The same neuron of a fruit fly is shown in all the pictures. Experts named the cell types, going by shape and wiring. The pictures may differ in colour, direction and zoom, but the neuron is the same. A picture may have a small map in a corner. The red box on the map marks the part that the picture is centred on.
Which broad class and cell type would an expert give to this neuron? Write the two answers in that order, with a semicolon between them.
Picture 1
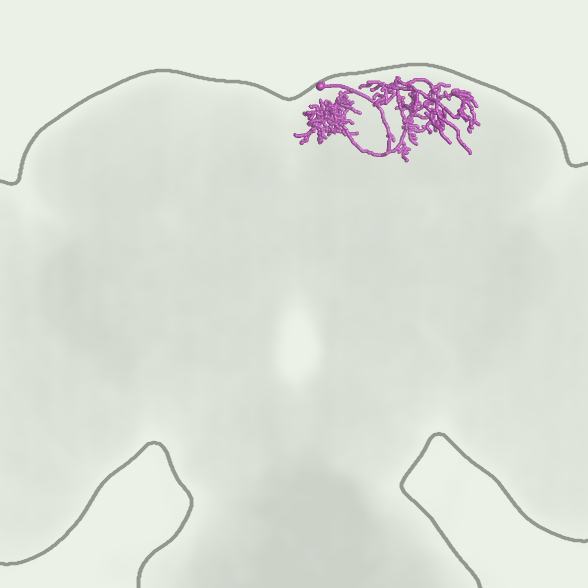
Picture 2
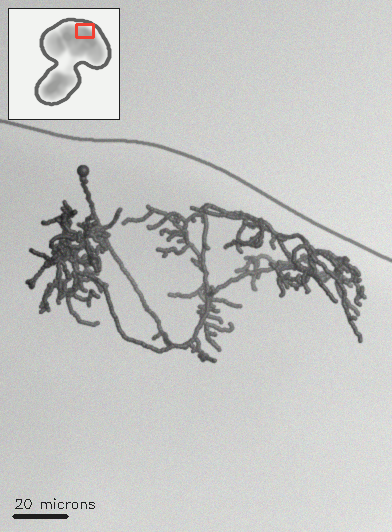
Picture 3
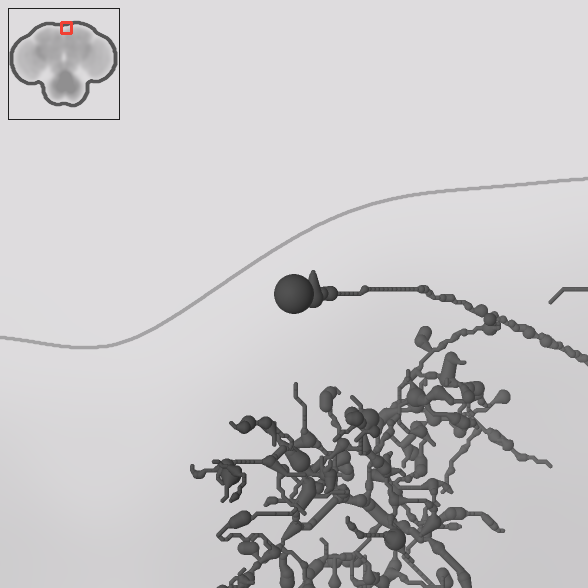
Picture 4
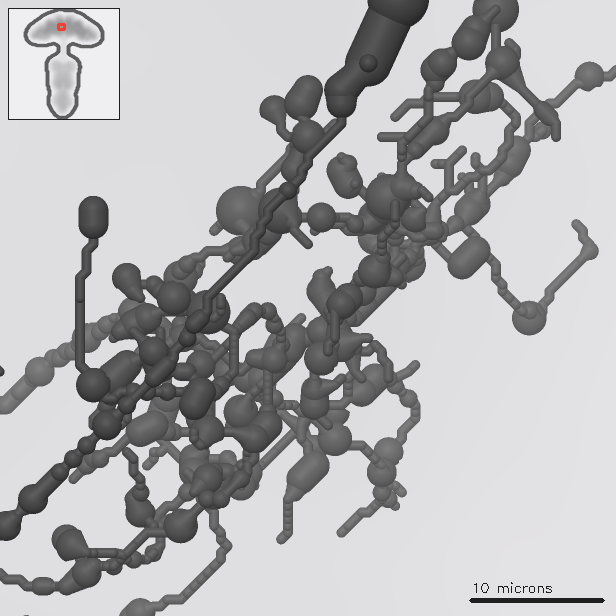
central-brain intrinsic neuron; SMP335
